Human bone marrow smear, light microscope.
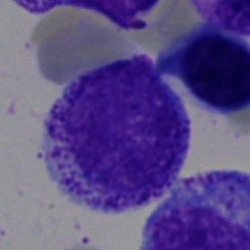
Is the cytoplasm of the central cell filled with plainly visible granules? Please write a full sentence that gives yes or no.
Yes, it is many visible granules that the cytoplasm of this cell contains.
